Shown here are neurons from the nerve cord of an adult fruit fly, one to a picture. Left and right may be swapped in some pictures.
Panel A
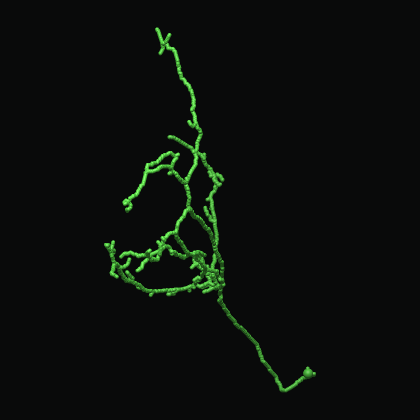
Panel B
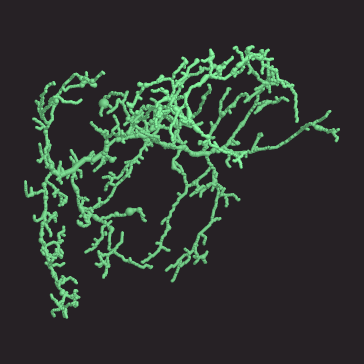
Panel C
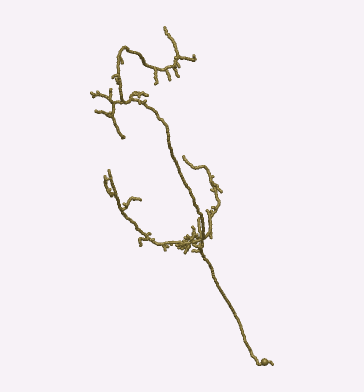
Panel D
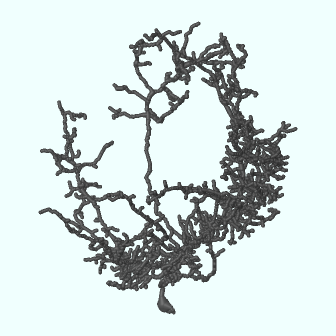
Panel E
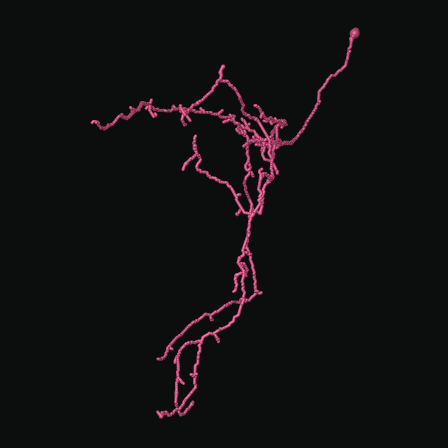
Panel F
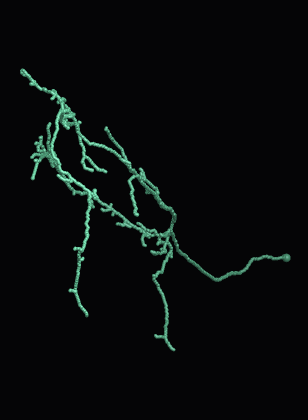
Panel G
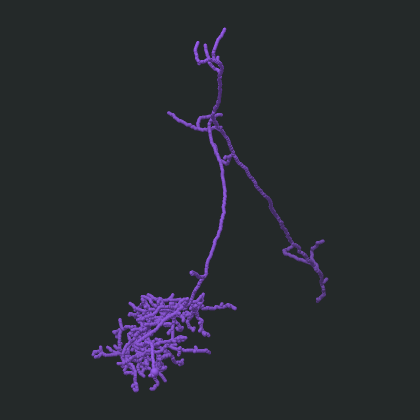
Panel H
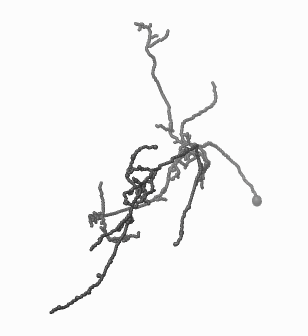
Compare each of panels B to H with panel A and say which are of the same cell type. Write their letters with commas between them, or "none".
C, E, F, H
